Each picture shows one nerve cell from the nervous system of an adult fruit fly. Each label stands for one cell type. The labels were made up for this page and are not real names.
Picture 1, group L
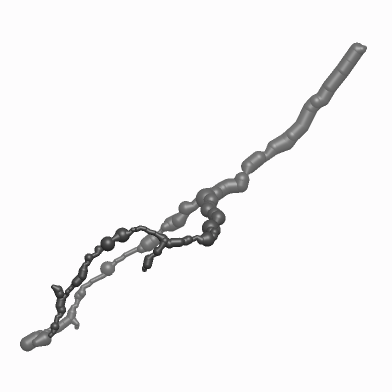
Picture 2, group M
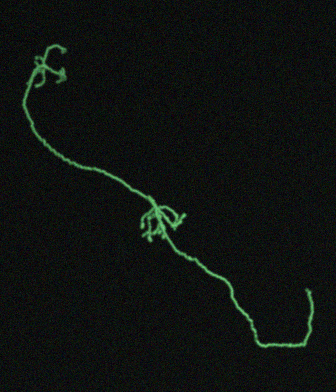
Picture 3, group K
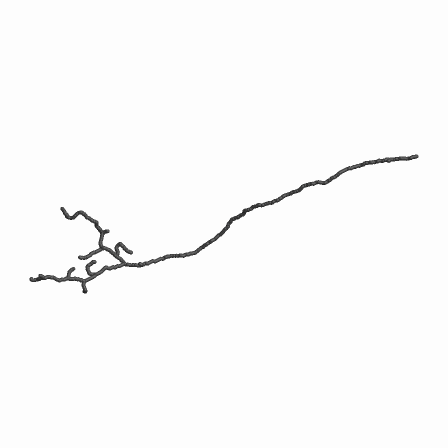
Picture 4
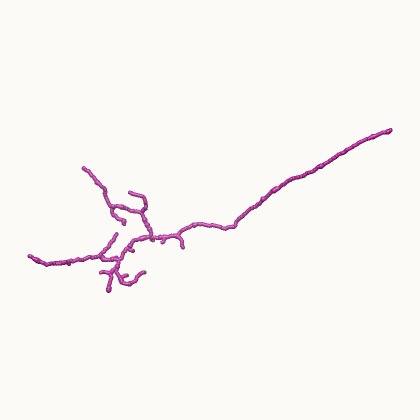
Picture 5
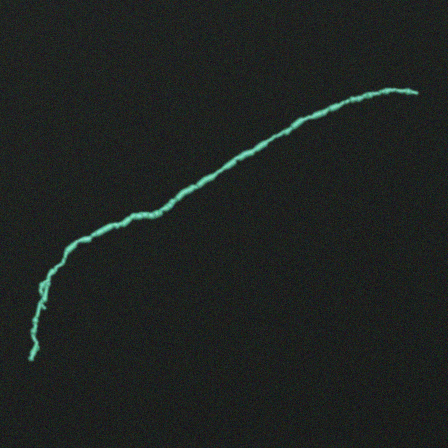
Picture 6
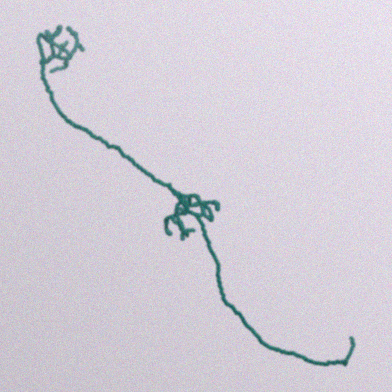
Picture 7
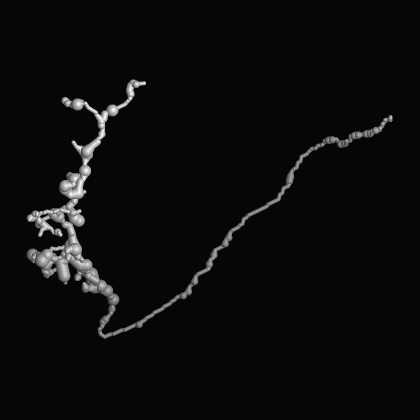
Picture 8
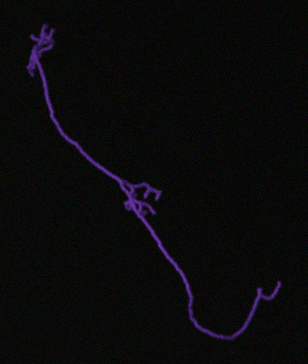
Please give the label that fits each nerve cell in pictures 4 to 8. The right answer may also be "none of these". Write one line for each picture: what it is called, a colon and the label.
4: group K
5: group L
6: group M
7: none of these
8: group M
